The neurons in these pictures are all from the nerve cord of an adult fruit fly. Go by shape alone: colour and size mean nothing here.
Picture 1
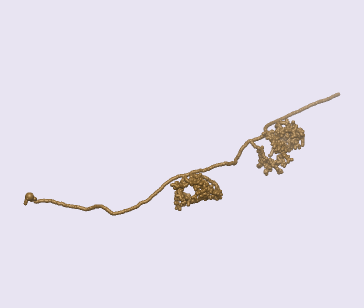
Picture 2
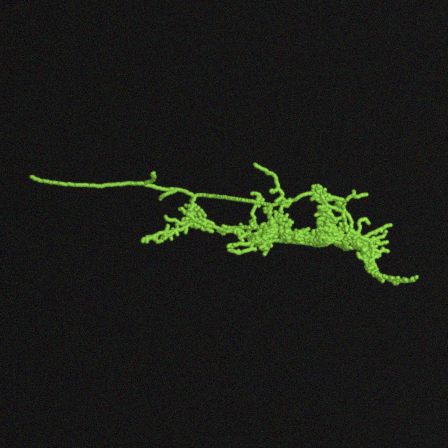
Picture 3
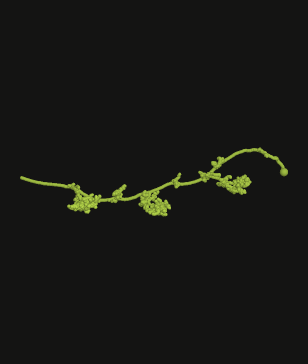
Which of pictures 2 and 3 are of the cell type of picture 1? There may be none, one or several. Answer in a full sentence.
None of them is of the same cell type.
